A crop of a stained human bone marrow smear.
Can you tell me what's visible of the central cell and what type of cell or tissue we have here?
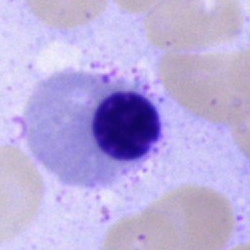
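Nucleus off-centre, toward the right side. Cytoplasm abundant, covering more area than the nucleus. Left portion of cytoplasm free of granules. Outline smooth, no surface projections. Cell: erythroblast.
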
